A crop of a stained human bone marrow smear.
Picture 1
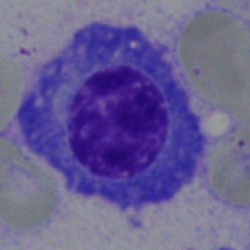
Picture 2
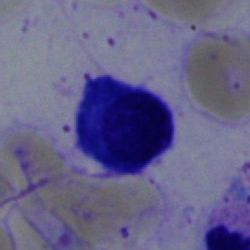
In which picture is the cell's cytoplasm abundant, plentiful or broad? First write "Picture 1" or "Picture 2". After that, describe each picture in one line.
Picture 1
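Picture 1: The cytoplasm is abundant and deep blue.
Picture 2: The nucleus fills most of the cell.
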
